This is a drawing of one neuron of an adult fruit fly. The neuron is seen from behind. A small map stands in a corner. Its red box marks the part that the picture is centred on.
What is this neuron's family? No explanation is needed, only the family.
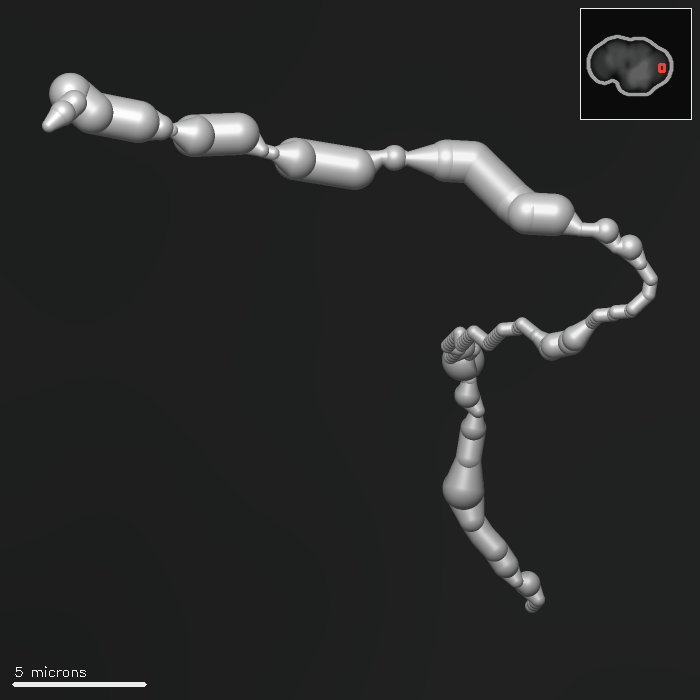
class visual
